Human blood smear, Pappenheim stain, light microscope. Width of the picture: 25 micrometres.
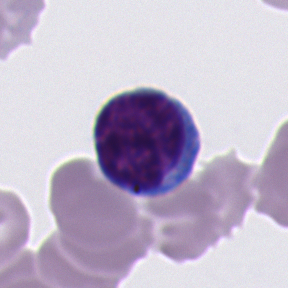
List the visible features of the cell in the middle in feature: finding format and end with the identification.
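Outline: smooth and round, as far as I can tell.
Nucleus: fills most of the cell, leaving just a narrow rim of cytoplasm.
Nucleoli: none I can make out.
Cytoplasm: blue.
Name: typical lymphocyte.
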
